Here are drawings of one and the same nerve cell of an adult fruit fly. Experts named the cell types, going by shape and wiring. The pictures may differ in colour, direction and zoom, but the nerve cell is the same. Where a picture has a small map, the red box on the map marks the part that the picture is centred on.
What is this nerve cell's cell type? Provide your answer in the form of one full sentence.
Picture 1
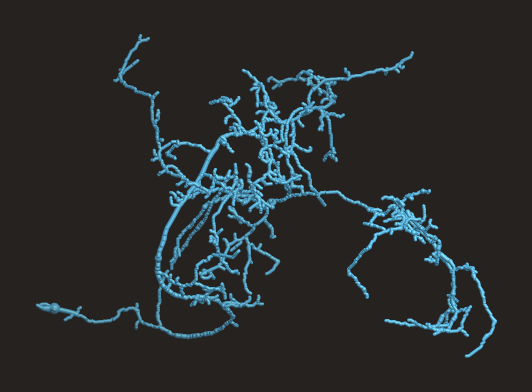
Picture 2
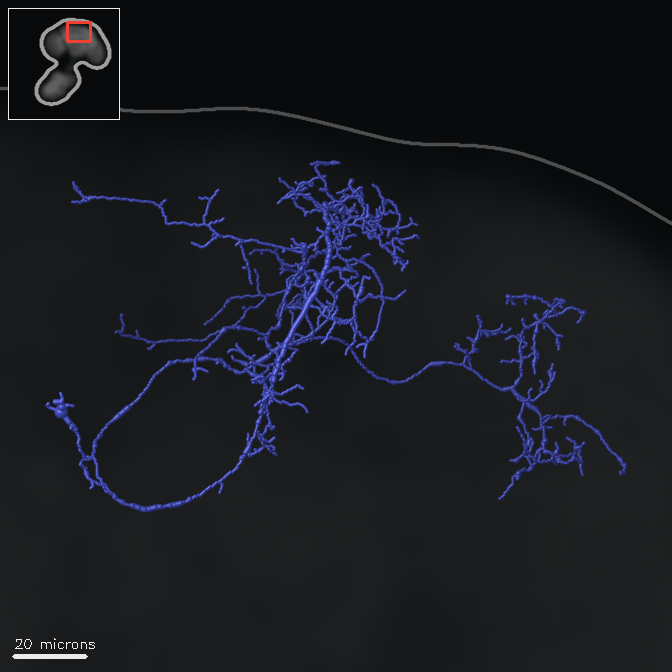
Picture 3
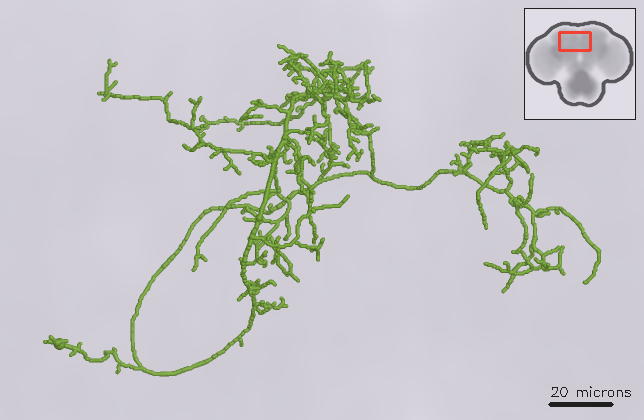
On the level of cell type, this nerve cell is CRE049.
